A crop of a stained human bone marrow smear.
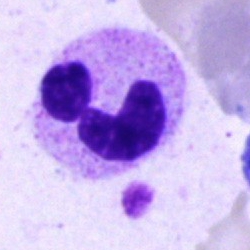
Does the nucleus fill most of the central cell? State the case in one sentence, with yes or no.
No, its cytoplasm is plentiful, not scant.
